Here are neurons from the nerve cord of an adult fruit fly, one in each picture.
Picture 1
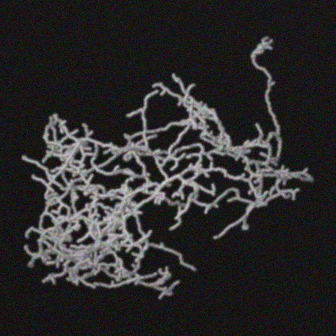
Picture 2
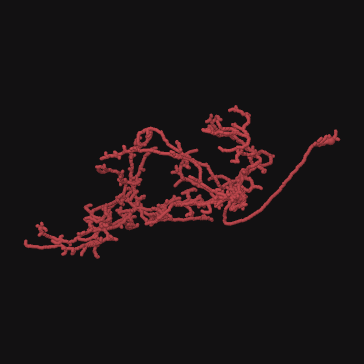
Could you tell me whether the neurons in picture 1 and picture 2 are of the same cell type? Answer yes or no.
no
